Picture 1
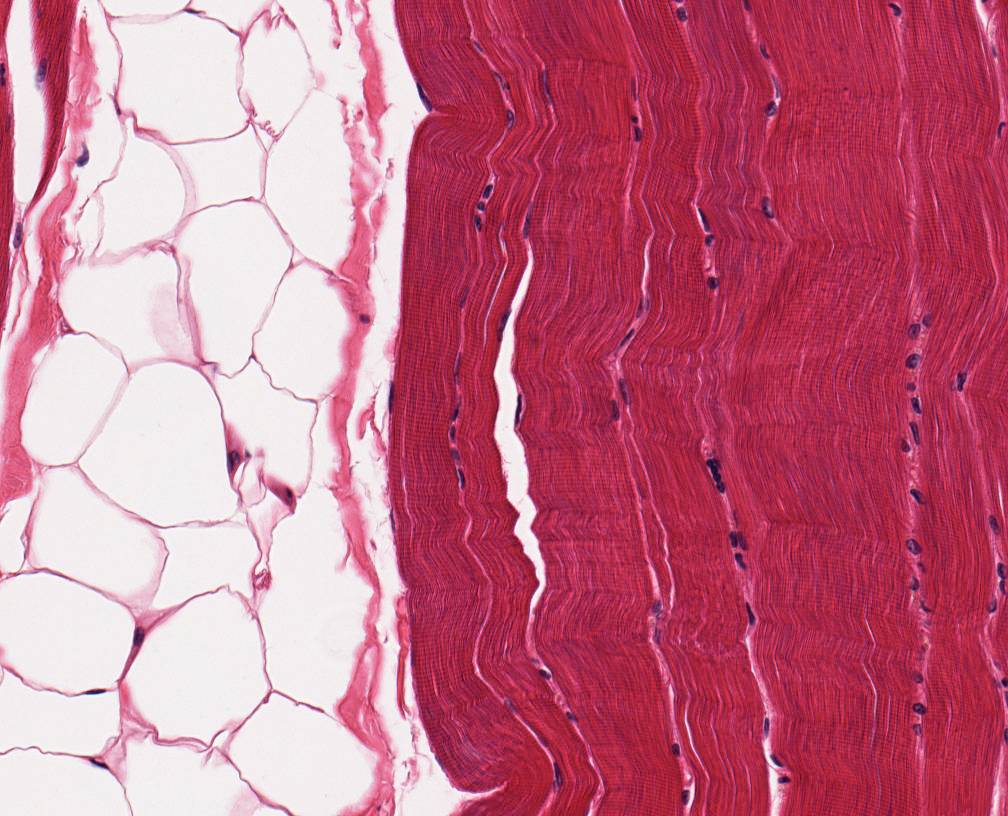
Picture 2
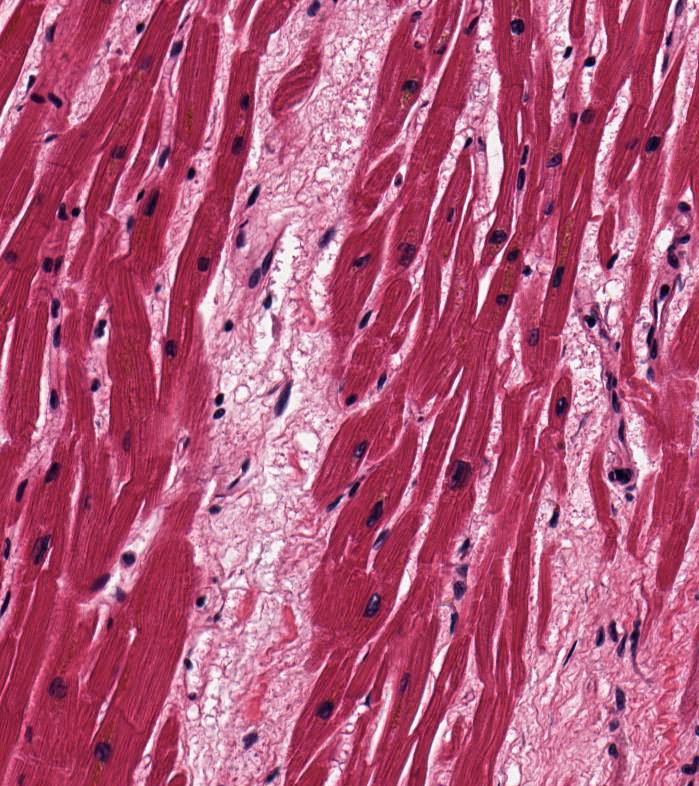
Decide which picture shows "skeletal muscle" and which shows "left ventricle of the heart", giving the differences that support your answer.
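Picture 1: skeletal muscle. Picture 2: left ventricle of the heart. Skeletal muscle: fibres run parallel, top to bottom, with fine transverse cross-striations across deep red cytoplasm. Nuclei dark, elongated, at fibre edges, not central. Narrow band of loose pink connective tissue separates fat from muscle. Left ventricle: deep pink fibre bundles separated by broad bands of pale loose stroma, one down the centre-left. Fibres branch and join neighbours rather than lying as separate straight cylinders. Fine golden-brown granules at the ends of some nuclei. Stroma pale pink, wispy, loose, with scattered small dark oval and spindle-shaped nuclei.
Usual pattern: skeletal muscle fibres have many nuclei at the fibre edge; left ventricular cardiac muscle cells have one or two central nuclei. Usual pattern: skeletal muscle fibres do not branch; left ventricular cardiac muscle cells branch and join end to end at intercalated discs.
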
